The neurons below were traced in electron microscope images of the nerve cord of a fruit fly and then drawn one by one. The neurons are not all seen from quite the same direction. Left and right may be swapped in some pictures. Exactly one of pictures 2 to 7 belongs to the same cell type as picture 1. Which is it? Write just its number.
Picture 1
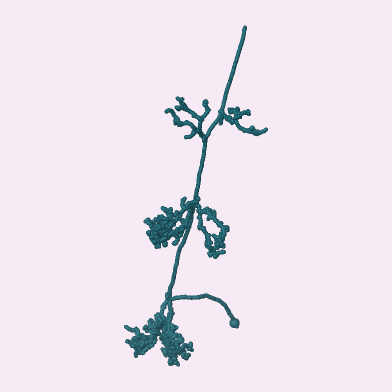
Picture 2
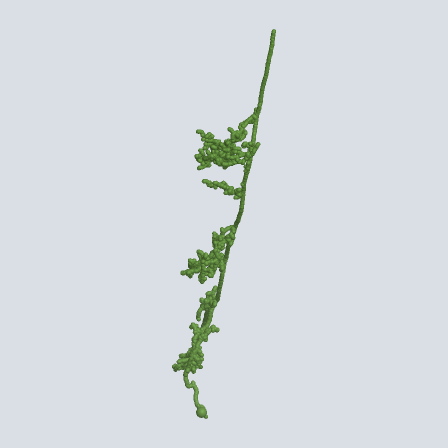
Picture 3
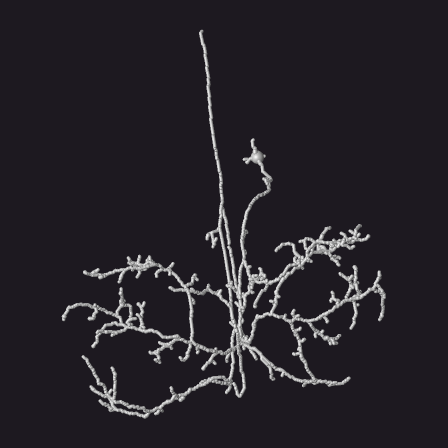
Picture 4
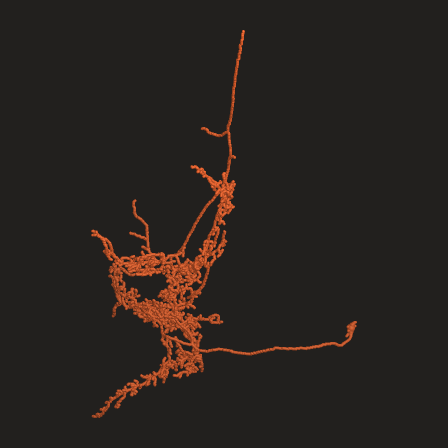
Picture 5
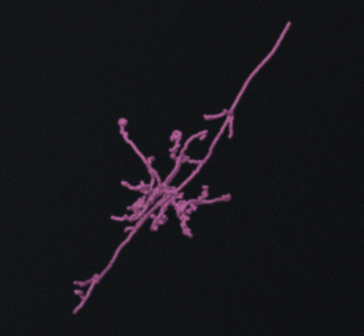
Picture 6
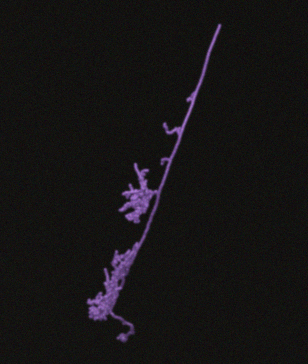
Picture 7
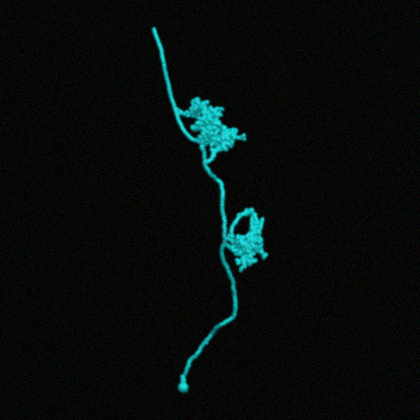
3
